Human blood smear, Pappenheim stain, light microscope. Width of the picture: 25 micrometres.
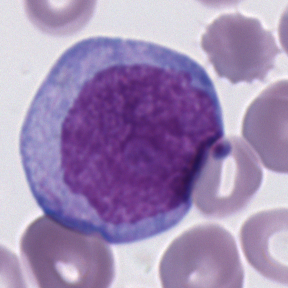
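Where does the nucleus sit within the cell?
Off-centre, towards the right side of the cell.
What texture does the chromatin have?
It is finely and evenly stippled.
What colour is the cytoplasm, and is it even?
It is blue, a deeper blue at the cell's edge than next to the nucleus.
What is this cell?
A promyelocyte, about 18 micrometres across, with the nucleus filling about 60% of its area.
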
